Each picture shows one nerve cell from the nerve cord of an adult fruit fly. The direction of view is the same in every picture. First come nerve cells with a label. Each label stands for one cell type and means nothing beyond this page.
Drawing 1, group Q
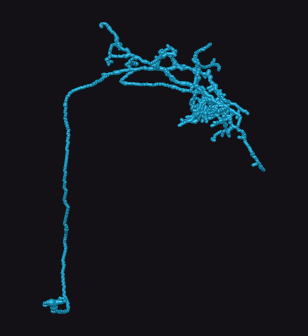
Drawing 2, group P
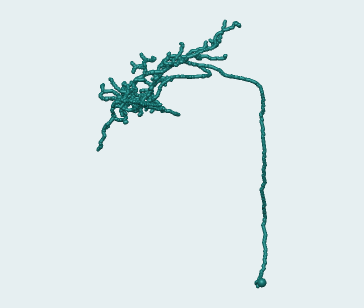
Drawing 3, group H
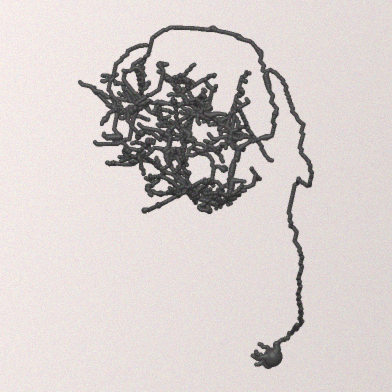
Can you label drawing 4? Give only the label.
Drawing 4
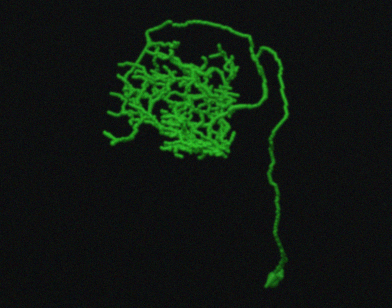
group H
